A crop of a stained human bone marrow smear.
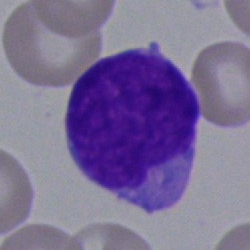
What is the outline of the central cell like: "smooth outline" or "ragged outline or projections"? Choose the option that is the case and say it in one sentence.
It is a rough edge that this cell shows.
